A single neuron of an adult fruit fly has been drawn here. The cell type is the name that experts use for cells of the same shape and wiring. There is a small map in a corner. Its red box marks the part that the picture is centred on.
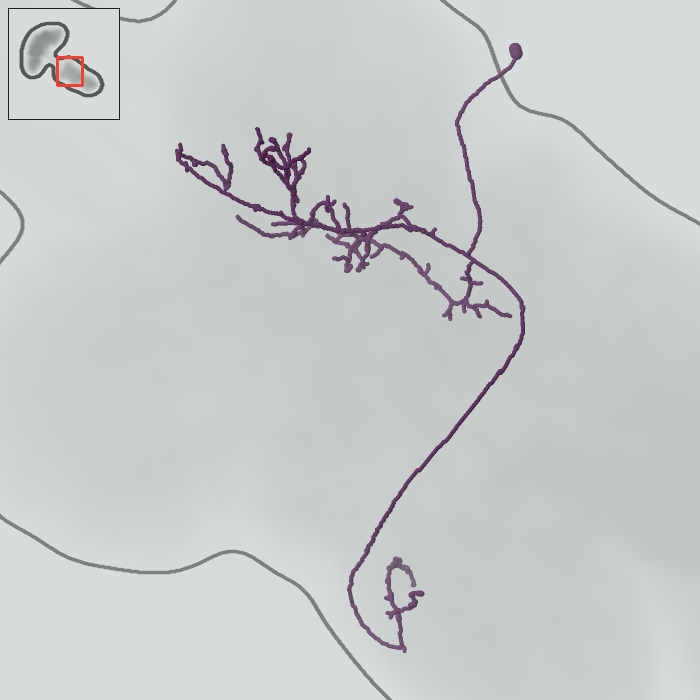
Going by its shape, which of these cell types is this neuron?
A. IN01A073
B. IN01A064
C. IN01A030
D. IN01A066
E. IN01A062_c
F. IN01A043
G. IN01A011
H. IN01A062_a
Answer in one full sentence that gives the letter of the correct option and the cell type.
Option E names IN01A062_c, the type of cell that the neuron is.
